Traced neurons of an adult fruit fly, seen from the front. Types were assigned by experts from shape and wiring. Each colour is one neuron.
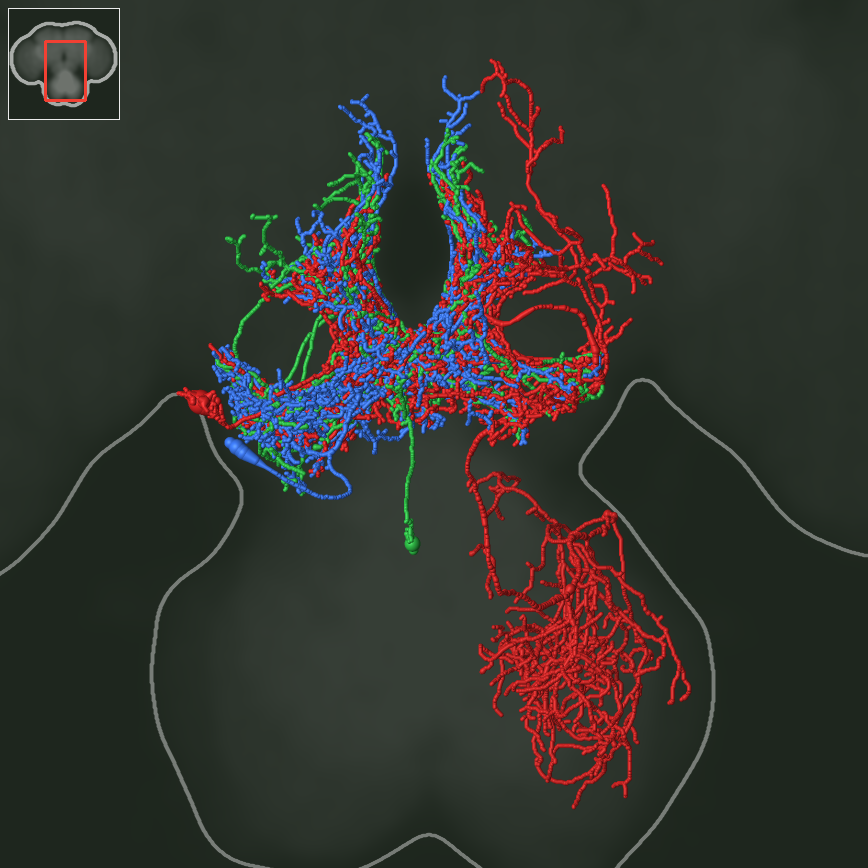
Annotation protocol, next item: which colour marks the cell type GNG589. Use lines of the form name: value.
colour: green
